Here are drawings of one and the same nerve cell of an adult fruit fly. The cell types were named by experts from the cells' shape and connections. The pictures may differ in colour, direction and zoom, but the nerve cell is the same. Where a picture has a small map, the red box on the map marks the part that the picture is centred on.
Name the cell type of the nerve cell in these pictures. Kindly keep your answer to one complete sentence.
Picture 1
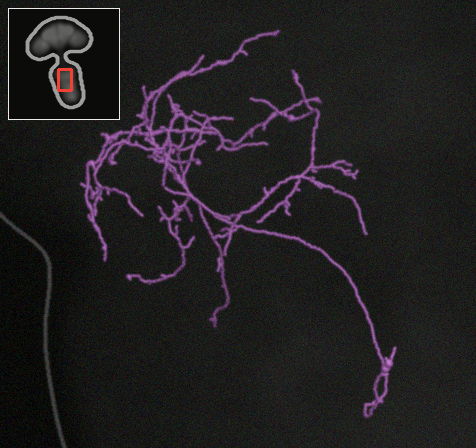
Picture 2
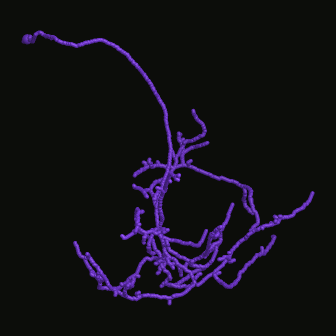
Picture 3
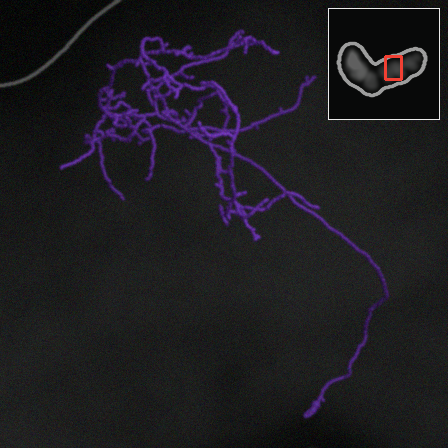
This nerve cell falls under the cell type IN06B066.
